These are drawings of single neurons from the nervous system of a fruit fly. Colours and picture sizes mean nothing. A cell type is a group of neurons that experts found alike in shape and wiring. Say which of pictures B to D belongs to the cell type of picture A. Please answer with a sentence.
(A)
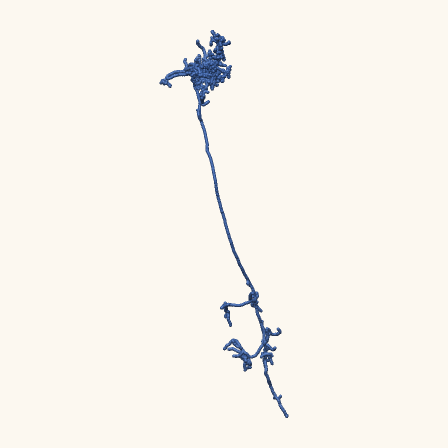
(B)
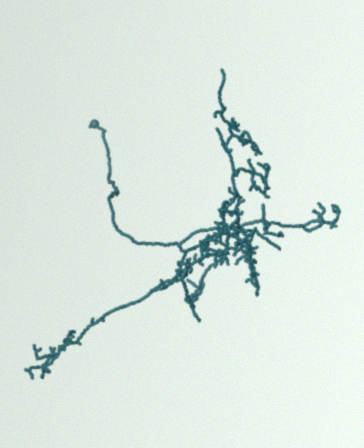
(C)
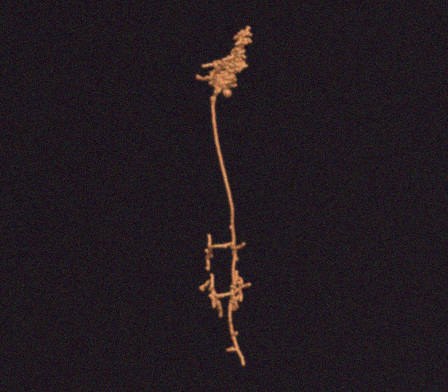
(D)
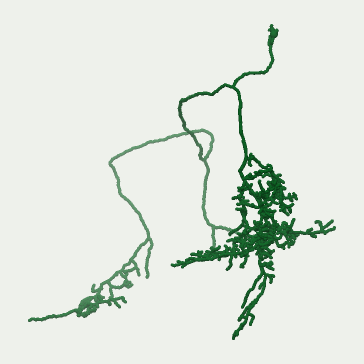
Picture C shows a neuron of the same cell type.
